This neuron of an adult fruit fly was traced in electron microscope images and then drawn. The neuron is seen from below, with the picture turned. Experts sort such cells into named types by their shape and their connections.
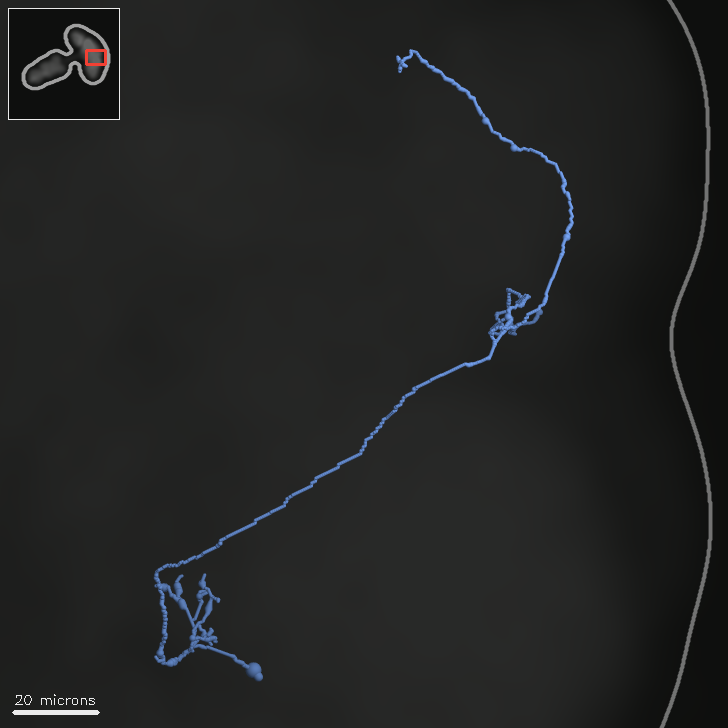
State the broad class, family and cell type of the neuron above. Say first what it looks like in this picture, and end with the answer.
It is in the brain and does not reach the nerve cord. From top to bottom in the picture it spans about 150 microns. This is a central-brain intrinsic neuron. The name of its family is class Kenyon Cell. It is of cell type KCab-m.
